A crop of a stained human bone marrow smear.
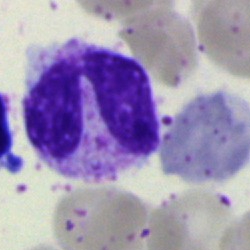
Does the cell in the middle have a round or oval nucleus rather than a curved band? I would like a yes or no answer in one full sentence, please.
No, this cell has a nucleus bent into a band, without separate lobes.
